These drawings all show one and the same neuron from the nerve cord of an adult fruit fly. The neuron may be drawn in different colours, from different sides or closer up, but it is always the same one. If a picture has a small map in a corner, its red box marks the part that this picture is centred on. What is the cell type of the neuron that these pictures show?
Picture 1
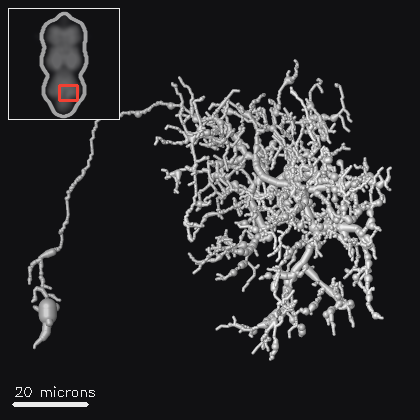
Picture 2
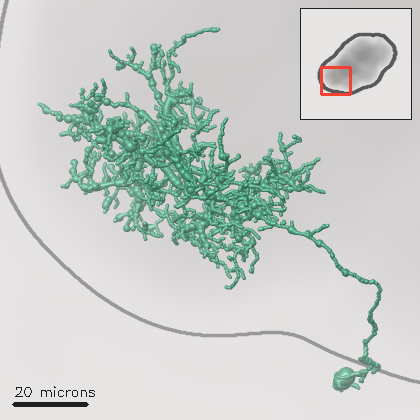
IN13B018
